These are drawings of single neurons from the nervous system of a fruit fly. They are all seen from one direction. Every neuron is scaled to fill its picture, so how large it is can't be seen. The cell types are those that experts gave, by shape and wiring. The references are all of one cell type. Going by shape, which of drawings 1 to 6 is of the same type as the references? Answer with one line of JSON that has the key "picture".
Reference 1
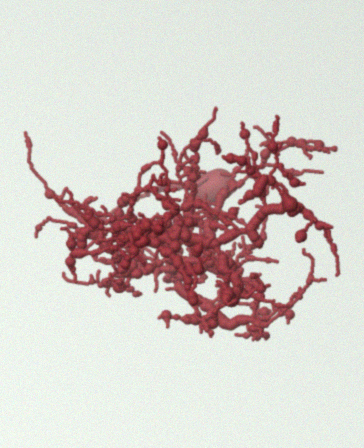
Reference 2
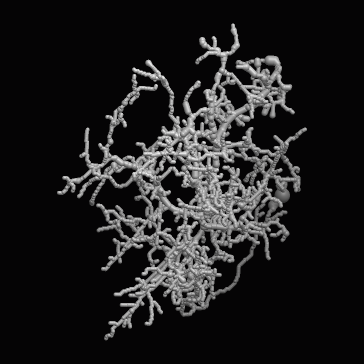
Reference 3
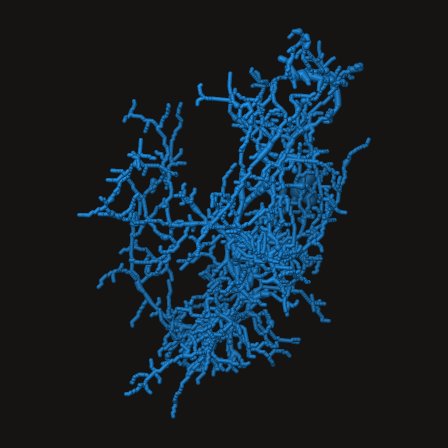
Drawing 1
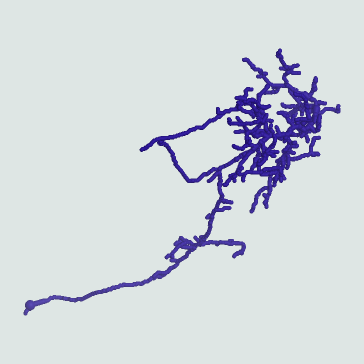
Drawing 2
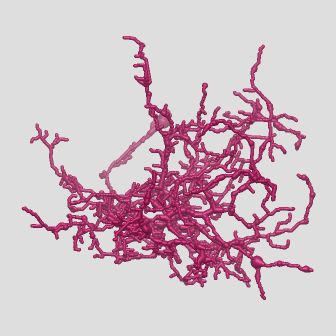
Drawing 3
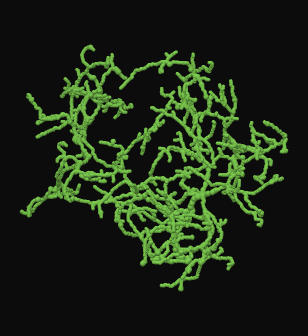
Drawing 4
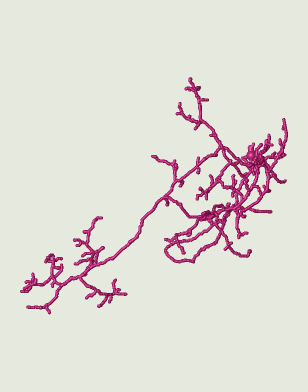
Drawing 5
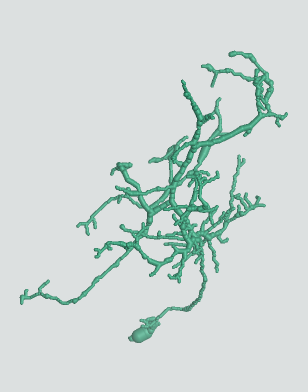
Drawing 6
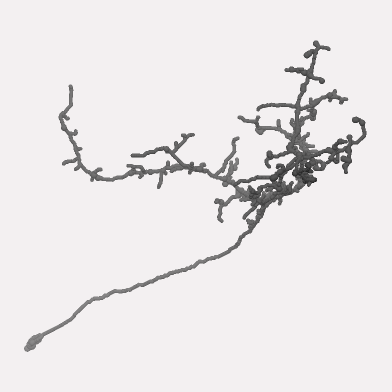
{"picture": 2}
